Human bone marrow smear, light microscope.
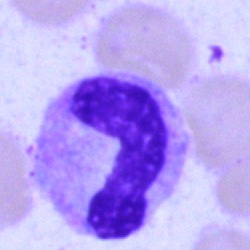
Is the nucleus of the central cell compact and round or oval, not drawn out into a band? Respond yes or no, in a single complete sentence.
No, instead of a compact mass, the nucleus forms a curved band without separate lobes.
